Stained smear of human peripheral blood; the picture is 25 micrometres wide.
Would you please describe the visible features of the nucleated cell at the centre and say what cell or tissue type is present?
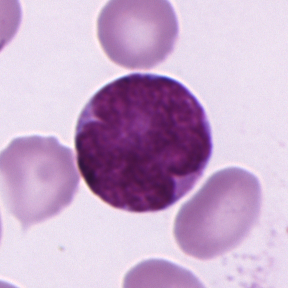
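Looking at the nucleated cell in the centre, I see a nucleus filling nearly the whole cell. What little cytoplasm shows is pale lilac, and I find no granules in it. I can't make out a distinct nucleolus. This cell is a myeloblast.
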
